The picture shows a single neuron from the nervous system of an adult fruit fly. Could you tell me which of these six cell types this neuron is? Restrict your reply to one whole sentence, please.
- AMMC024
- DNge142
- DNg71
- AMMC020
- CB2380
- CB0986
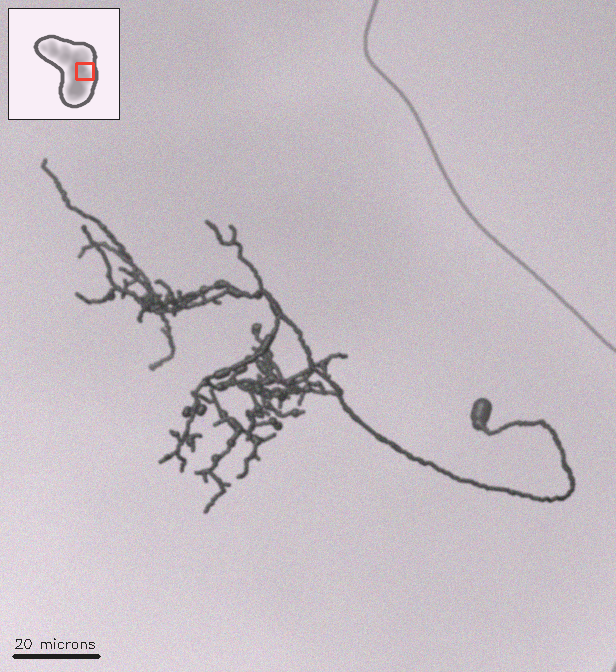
This neuron is typed as CB0986.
